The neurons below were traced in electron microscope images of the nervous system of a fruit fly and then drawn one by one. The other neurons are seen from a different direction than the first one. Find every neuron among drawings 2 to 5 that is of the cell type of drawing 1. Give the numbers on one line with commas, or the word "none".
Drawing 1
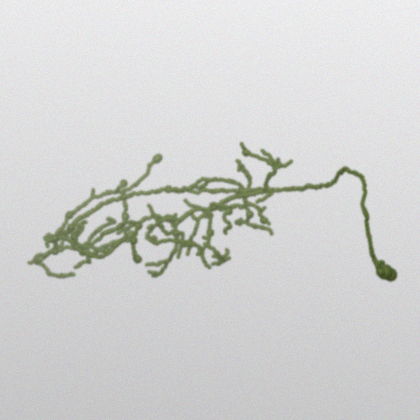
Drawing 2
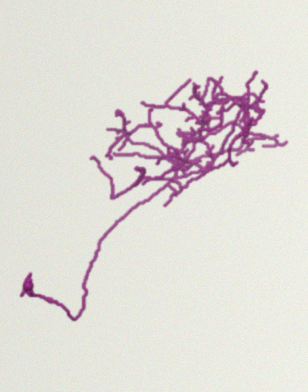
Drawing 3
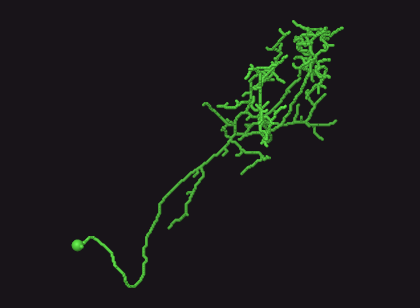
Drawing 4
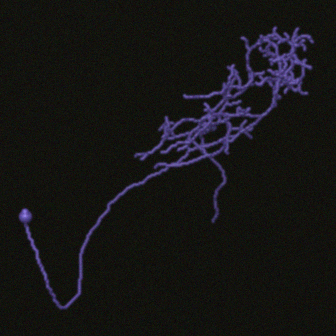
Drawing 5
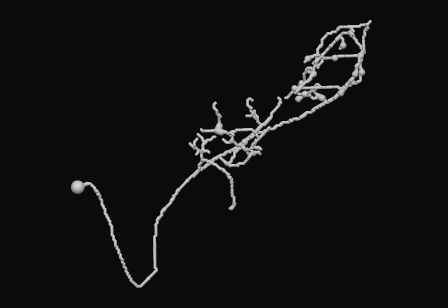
5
